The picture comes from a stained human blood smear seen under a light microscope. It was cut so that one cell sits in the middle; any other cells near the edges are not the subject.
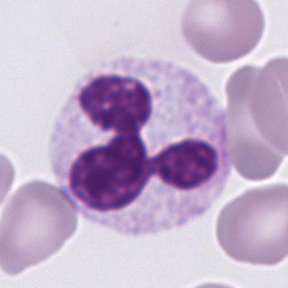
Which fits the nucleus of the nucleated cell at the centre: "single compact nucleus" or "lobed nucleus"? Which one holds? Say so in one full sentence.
It is a lobed nucleus that this cell contains.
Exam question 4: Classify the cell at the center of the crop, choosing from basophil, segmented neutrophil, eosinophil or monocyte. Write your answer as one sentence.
Present in the middle of the crop is a segmented neutrophil.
